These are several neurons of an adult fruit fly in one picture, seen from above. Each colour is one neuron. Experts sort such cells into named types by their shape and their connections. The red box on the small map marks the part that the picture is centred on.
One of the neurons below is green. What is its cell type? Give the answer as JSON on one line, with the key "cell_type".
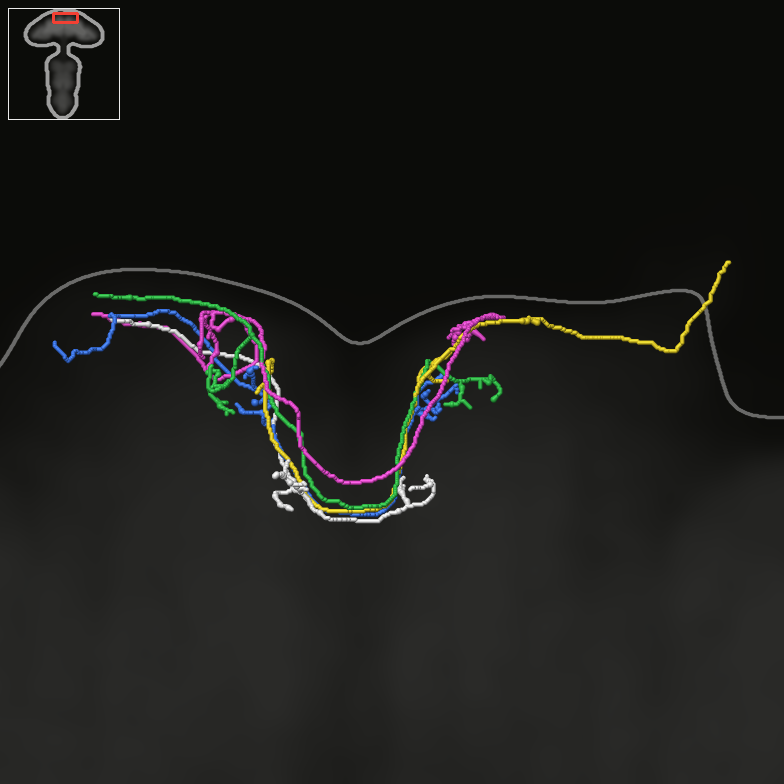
{"cell_type": "ORN_VC4"}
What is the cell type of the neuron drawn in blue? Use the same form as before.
{"cell_type": "ORN_VM3"}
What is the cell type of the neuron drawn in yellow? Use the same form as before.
{"cell_type": "ORN_VM2"}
